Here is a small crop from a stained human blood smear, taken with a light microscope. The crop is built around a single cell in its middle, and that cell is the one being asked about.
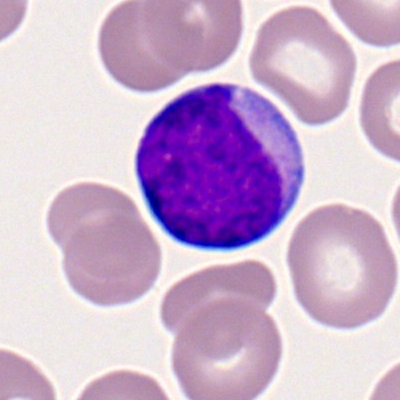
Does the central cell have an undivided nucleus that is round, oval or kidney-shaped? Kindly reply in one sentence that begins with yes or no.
Yes, there is one compact nucleus, round, oval or kidney-shaped, in this cell.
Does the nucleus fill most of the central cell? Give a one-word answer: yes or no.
Yes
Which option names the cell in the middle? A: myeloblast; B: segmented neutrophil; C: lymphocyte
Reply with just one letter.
A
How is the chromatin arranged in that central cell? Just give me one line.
Chromatin in the nucleus here is coarsely clumped.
